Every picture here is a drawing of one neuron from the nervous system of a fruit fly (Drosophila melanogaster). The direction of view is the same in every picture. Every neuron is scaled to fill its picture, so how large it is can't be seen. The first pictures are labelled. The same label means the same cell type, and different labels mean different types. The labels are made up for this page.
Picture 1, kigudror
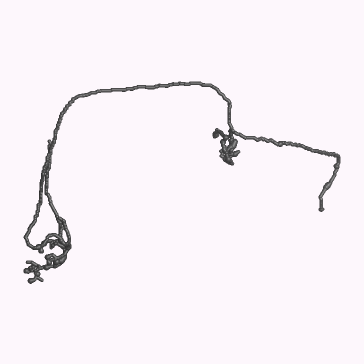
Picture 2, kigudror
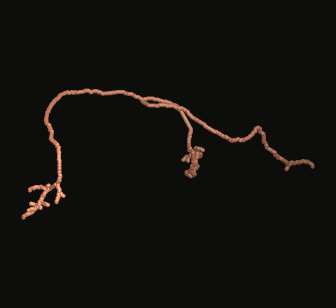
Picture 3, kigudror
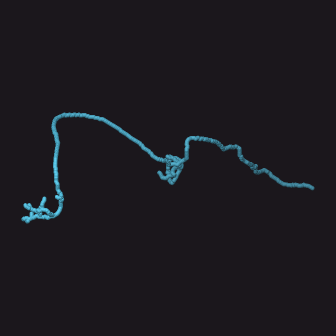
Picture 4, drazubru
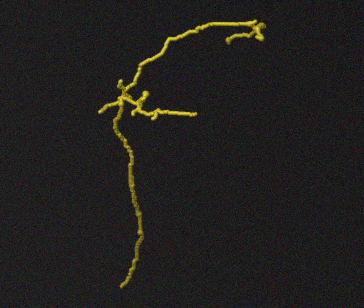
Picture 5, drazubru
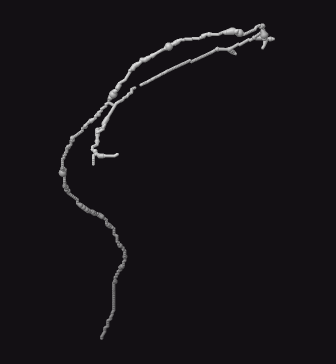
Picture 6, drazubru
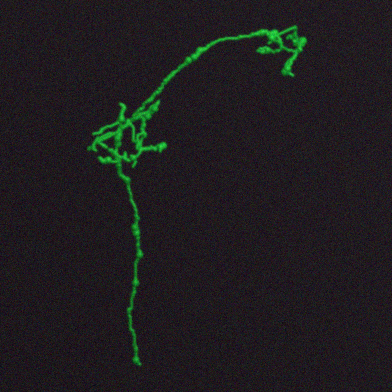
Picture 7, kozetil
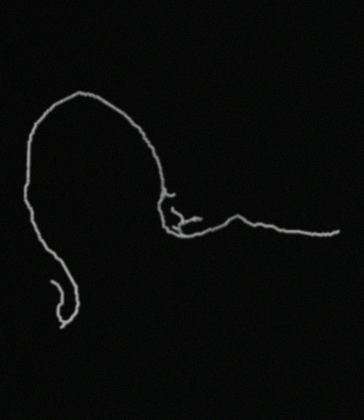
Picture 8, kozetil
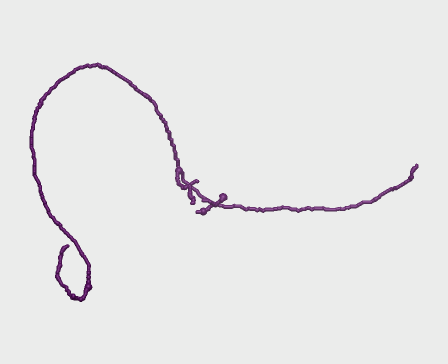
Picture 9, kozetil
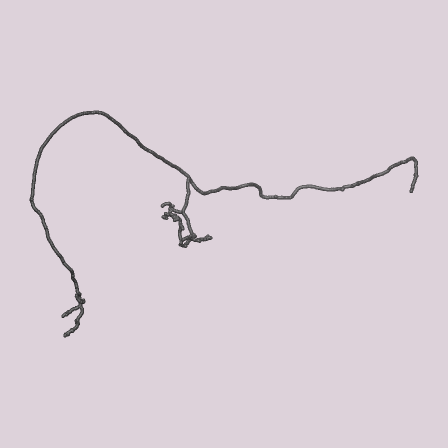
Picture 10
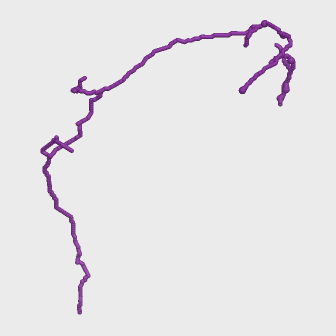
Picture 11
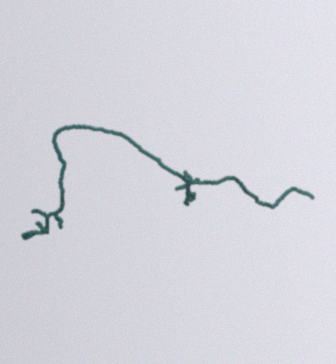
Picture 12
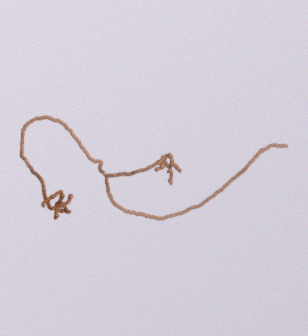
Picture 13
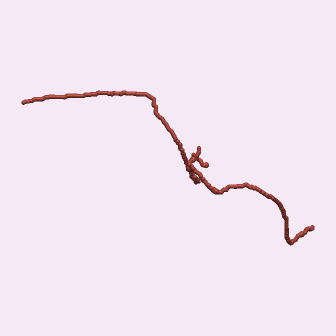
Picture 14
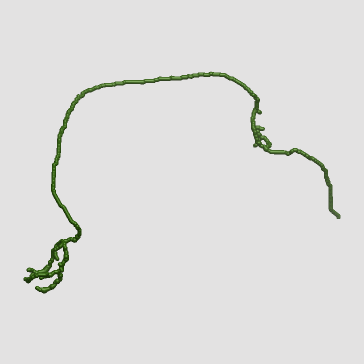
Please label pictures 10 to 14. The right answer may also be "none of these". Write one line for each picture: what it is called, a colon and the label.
10: drazubru
11: kigudror
12: none of these
13: kigudror
14: kigudror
